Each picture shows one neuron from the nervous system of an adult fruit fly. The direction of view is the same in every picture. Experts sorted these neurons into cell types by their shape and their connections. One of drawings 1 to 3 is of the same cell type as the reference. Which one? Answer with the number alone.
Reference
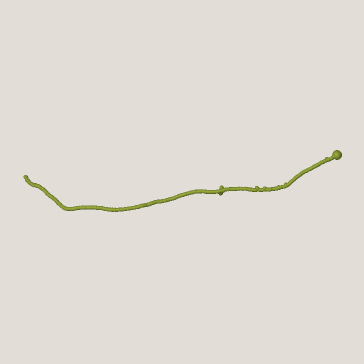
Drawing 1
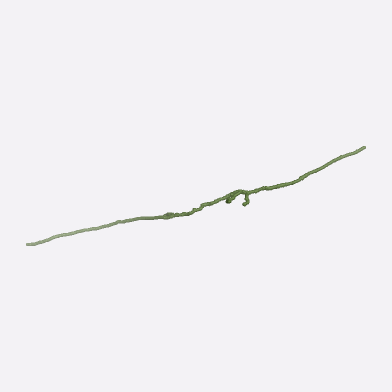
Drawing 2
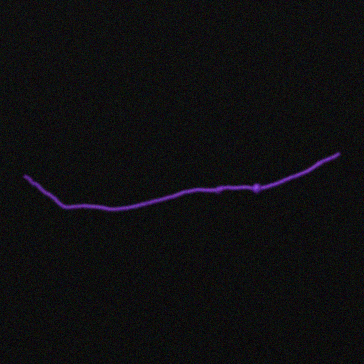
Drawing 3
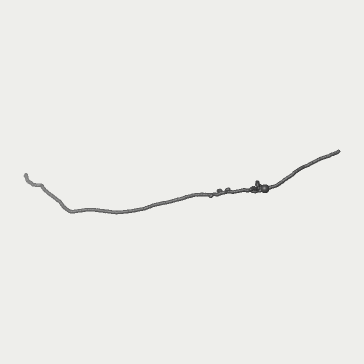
2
